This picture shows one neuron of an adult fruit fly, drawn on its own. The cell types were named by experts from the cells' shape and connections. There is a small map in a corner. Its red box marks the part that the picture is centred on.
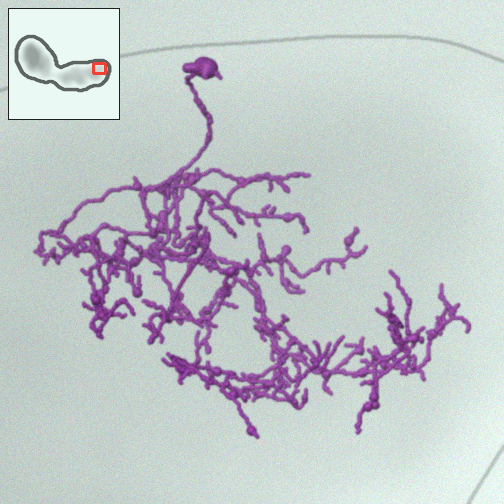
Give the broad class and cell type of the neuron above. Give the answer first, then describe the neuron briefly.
This is a nerve-cord intrinsic neuron. Its cell type is INXXX416. In this view it is about as wide as it is tall.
